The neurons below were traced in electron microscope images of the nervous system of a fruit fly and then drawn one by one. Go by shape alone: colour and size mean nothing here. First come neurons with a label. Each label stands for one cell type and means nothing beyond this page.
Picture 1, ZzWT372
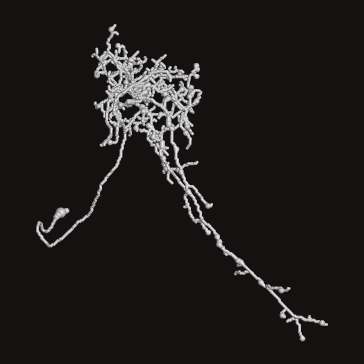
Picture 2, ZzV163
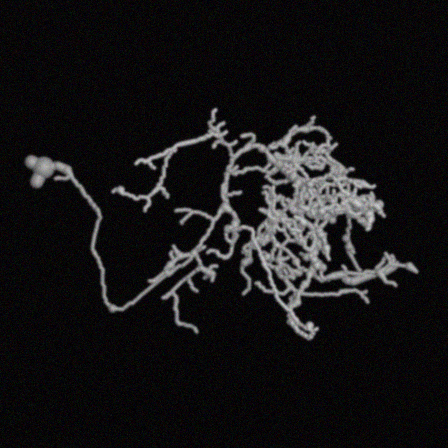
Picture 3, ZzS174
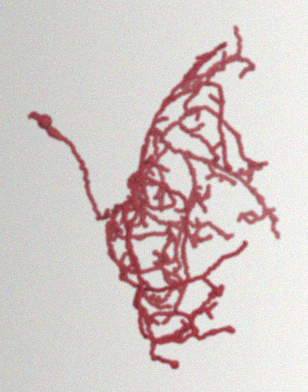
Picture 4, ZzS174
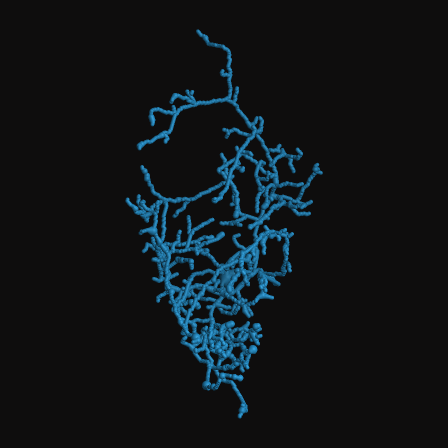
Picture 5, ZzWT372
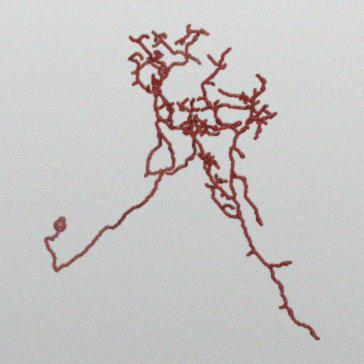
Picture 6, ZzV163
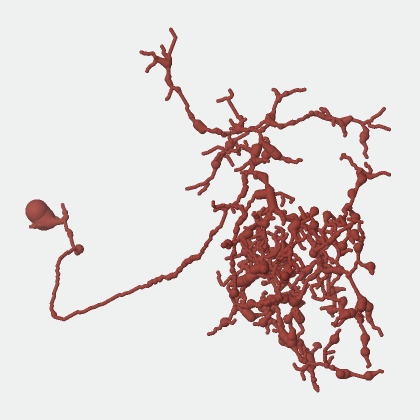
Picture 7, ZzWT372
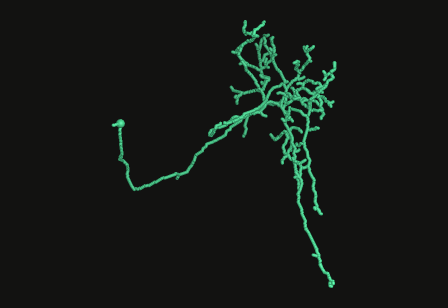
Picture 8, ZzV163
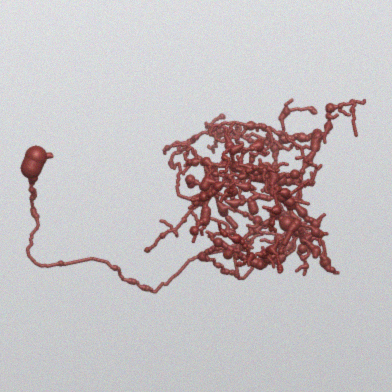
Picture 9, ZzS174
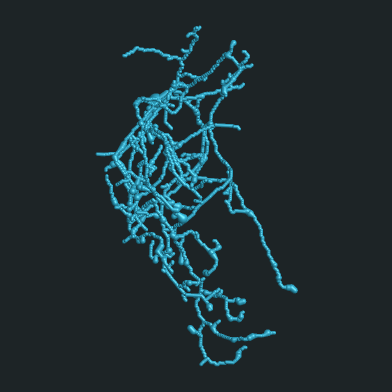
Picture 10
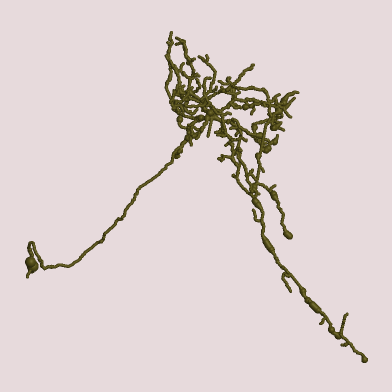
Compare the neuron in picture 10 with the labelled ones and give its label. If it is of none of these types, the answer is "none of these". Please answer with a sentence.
It belongs to ZzWT372.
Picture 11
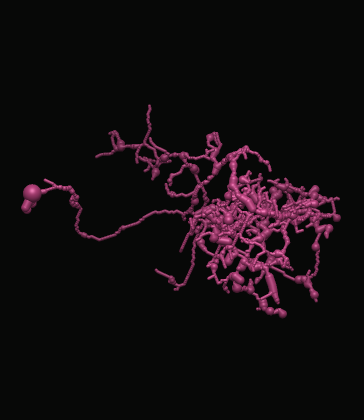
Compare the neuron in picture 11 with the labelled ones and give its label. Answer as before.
It belongs to ZzV163.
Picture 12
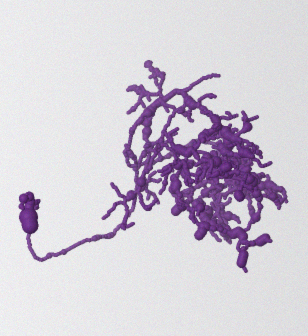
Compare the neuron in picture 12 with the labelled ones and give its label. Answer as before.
It belongs to ZzV163.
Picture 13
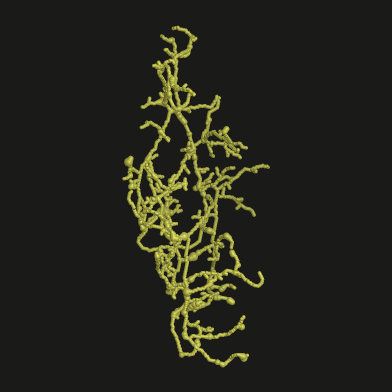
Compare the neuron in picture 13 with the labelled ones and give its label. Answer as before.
It belongs to ZzS174.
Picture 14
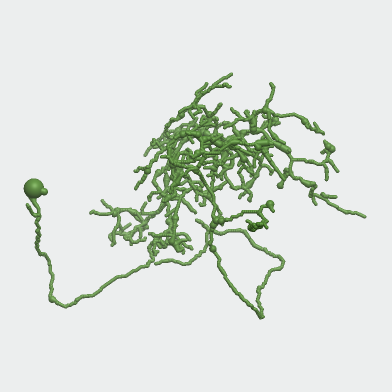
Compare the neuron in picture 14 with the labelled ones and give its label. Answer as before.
It belongs to ZzV163.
